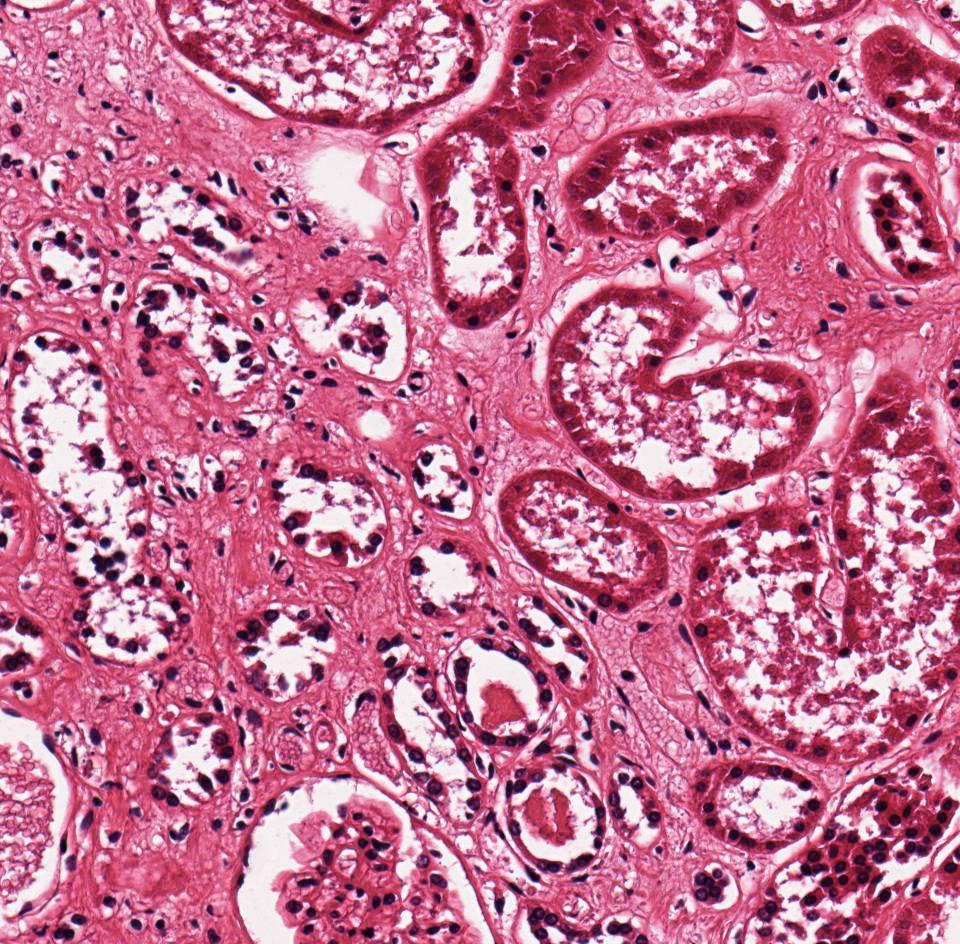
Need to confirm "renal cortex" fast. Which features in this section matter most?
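In this renal cortex, larger tubules with deeply eosinophilic cuboidal lining cells lie mainly in the upper and right parts, and smaller, paler tubules lie on the left.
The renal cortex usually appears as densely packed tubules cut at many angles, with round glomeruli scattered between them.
The tubules present fit that usual pattern. Their lining cells have round, dark nuclei in a single layer. Many lumina, rather than being empty, are filled with pale, vacuolated, flocculent material.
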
